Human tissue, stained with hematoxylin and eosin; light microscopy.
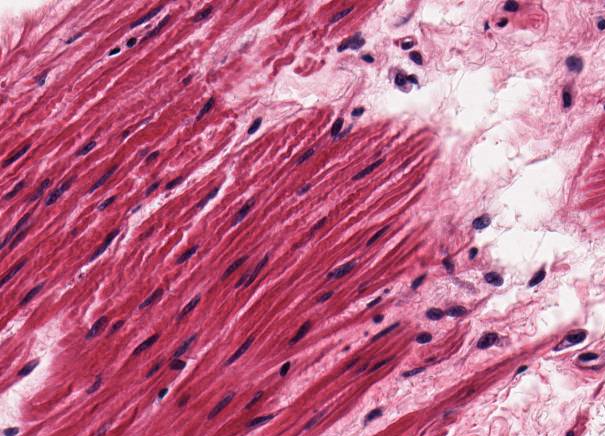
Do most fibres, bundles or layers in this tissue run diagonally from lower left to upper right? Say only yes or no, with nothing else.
Yes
